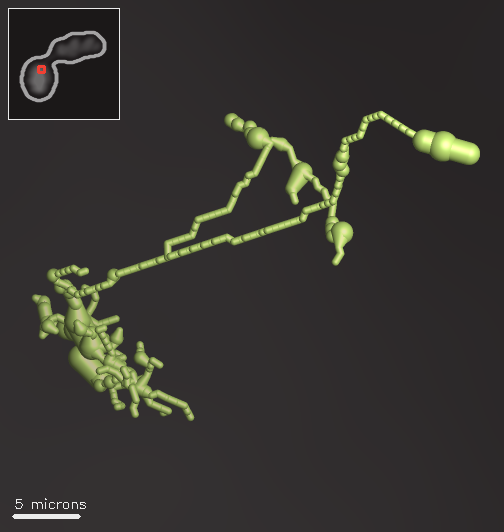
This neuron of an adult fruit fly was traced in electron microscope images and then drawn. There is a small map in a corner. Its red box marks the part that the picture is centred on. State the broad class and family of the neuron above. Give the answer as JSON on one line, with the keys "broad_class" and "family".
{"broad_class": "optic-lobe intrinsic neuron", "family": "T"}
